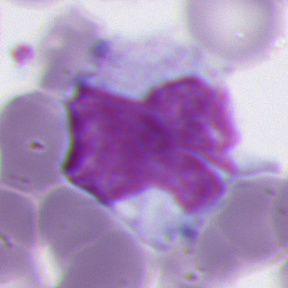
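Monocyte, the central cell. Look first at its nucleus: an irregular, angular outline with several notches, and a right part folded over itself along a crease. The chromatin is purple-magenta, fairly even and finely mottled, not coarsely clumped. Pale greyish-lavender cytoplasm lies mostly above and below the nucleus.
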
